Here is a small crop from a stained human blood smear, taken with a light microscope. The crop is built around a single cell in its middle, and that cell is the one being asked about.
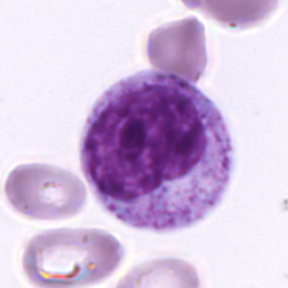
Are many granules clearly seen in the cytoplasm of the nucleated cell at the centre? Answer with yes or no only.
Yes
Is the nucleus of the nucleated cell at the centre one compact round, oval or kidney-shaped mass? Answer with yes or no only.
Yes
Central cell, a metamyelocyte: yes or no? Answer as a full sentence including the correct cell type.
Yes, the cell placed centrally within the crop is a metamyelocyte.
